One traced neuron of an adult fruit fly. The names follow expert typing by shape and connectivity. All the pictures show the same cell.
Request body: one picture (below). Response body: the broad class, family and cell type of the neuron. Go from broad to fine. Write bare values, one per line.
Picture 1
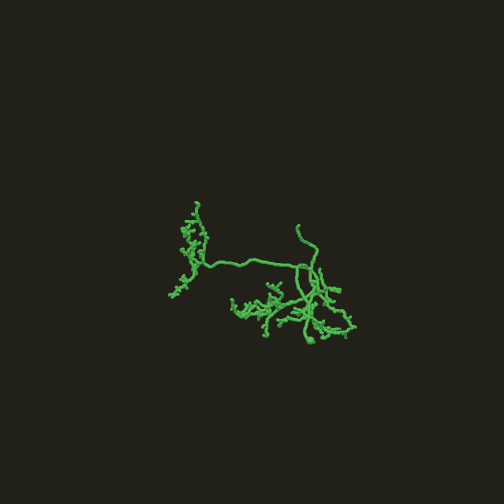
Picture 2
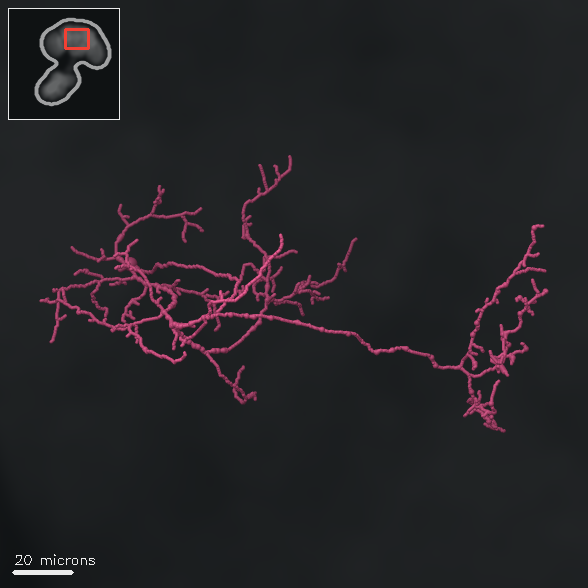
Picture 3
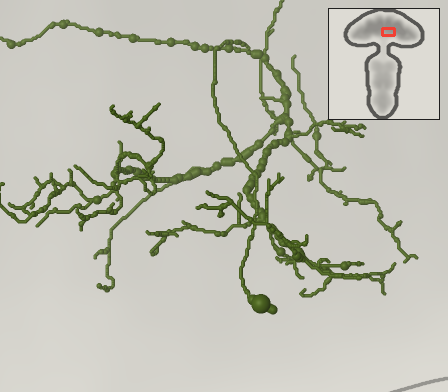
central-brain intrinsic neuron
hemilineage VLPp2
CB1642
